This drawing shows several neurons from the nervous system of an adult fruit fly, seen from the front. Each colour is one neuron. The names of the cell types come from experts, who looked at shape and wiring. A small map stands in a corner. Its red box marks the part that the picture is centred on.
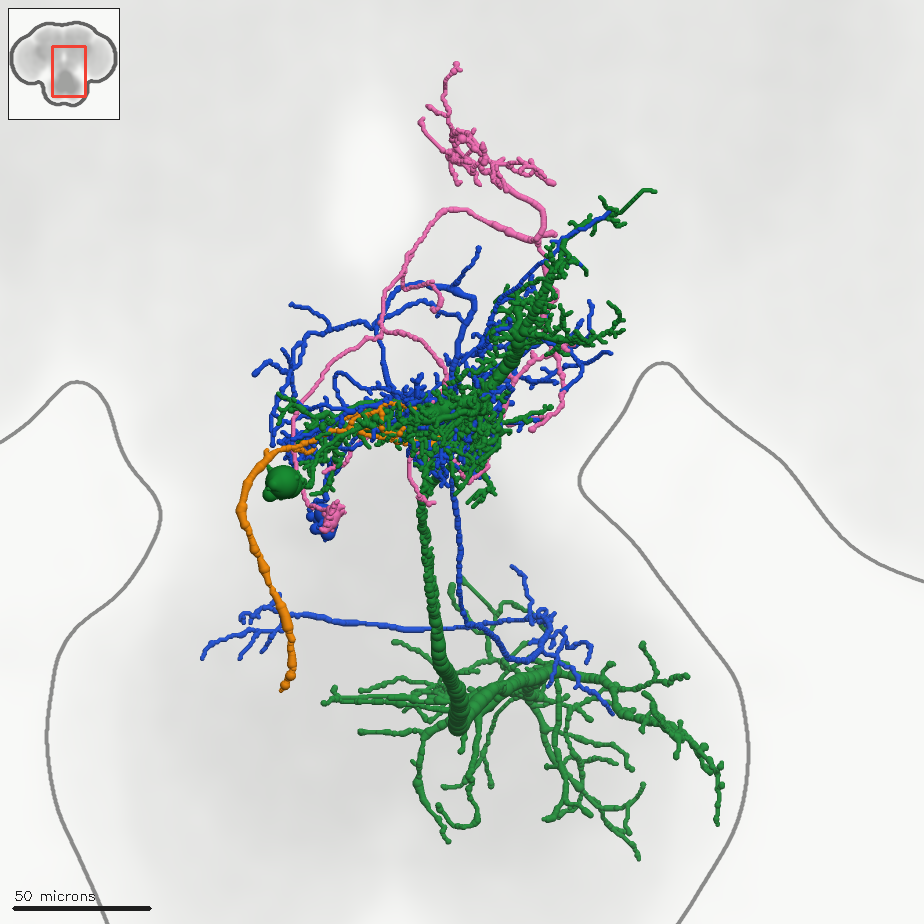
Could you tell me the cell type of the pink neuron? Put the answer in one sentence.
The cell type is GNG490.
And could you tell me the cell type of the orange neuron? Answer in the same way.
The cell type is BM_Vib.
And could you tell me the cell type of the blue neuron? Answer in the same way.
The cell type is DNg81.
